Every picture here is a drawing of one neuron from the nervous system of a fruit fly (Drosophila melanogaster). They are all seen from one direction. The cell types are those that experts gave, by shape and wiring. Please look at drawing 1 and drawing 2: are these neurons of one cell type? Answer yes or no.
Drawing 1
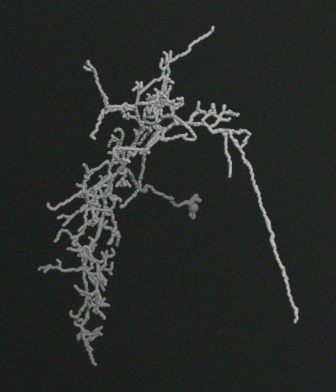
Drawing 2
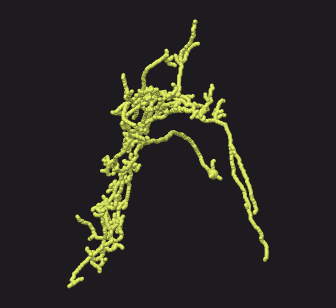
yes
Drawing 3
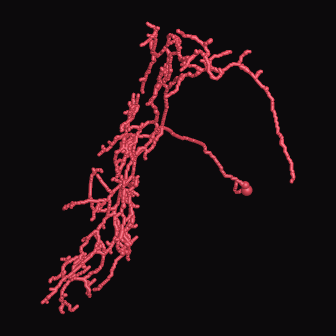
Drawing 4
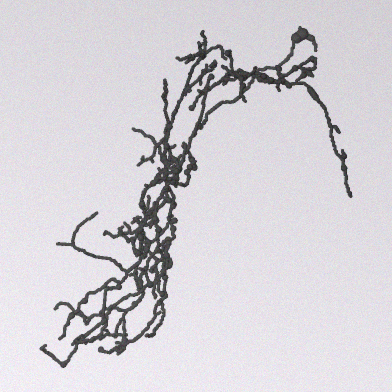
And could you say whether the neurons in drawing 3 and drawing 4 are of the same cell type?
yes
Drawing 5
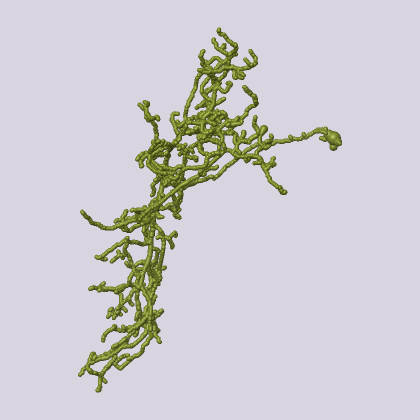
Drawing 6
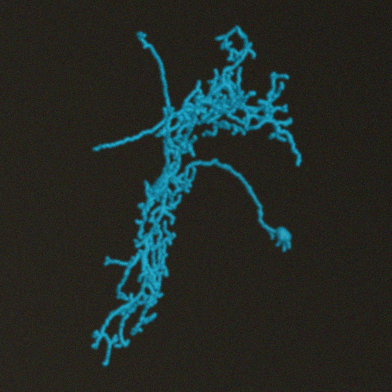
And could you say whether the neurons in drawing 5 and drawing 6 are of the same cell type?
yes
